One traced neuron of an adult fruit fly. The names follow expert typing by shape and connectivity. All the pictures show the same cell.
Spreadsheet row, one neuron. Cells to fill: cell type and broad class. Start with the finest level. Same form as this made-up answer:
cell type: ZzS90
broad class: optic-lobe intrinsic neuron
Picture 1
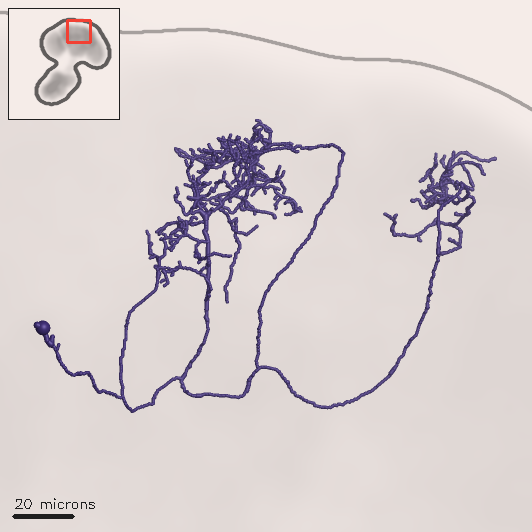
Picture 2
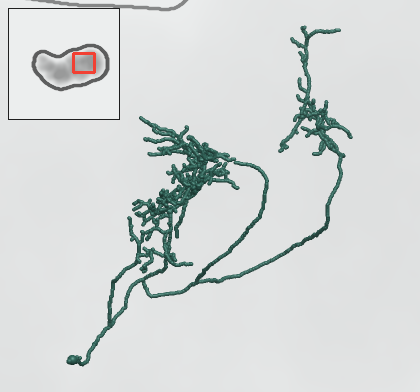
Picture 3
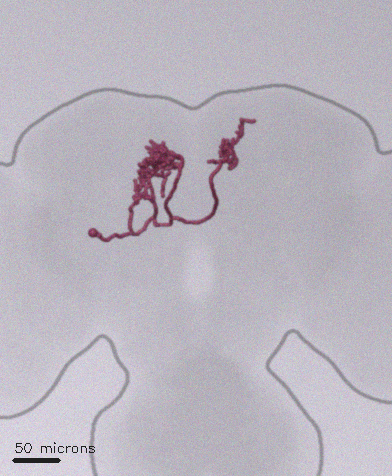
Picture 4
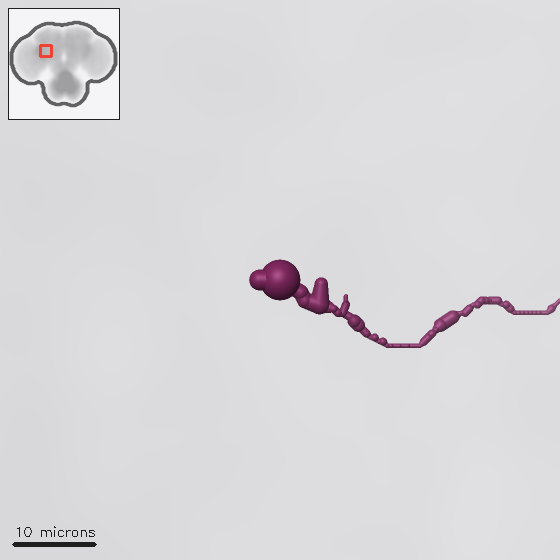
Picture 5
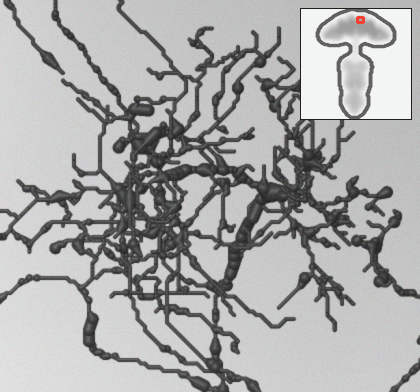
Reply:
cell type: CRE069
broad class: central-brain intrinsic neuron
